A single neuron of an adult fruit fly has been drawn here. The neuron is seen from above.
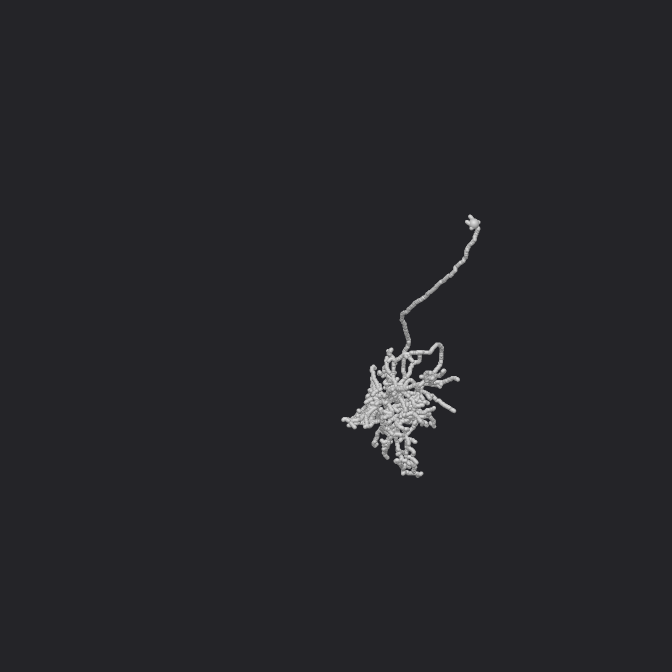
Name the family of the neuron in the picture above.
hemilineage AOTUv1_ventral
